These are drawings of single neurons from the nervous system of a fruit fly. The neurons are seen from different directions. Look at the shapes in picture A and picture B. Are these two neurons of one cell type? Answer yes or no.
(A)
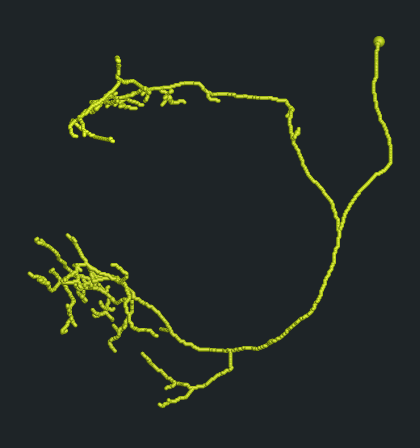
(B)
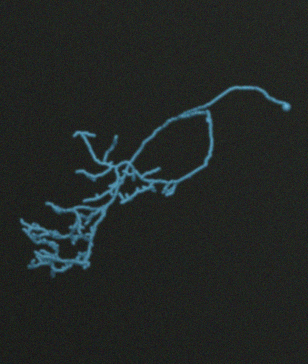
yes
